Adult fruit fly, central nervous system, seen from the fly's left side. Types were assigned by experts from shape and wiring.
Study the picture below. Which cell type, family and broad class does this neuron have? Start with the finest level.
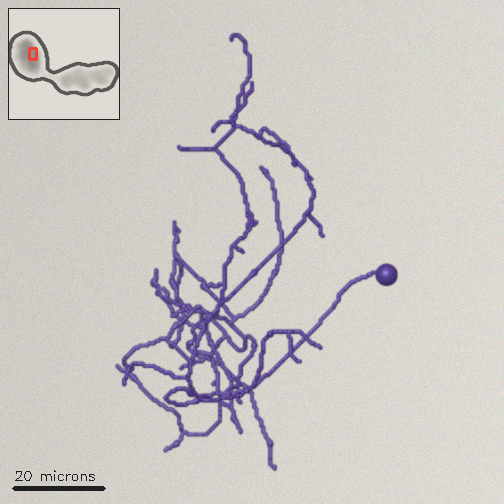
PS267; hemilineage DM6_ventral; central-brain intrinsic neuron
